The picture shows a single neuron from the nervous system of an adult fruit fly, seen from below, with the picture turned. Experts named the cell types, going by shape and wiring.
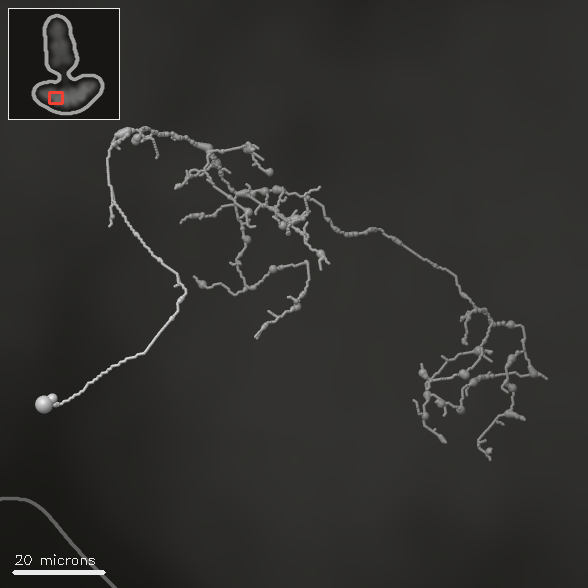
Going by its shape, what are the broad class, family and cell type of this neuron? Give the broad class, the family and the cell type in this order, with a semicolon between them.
central-brain intrinsic neuron; hemilineage LHa3; LHAV3b8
